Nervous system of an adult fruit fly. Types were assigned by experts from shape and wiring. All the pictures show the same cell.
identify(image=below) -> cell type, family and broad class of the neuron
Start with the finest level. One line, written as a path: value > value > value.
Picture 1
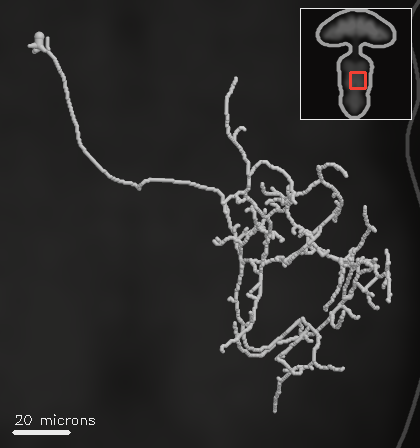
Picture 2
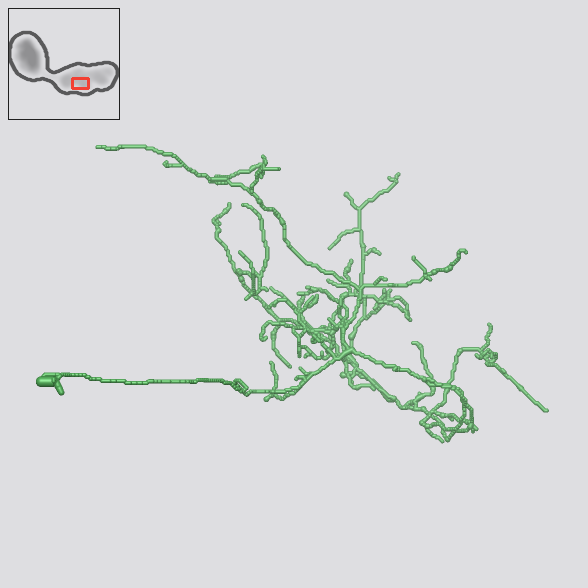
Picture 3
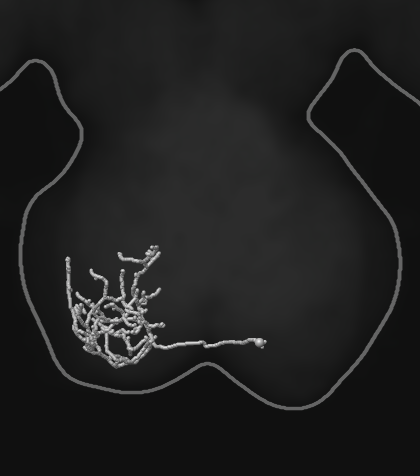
IN14A034 > hemilineage 14A > nerve-cord intrinsic neuron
